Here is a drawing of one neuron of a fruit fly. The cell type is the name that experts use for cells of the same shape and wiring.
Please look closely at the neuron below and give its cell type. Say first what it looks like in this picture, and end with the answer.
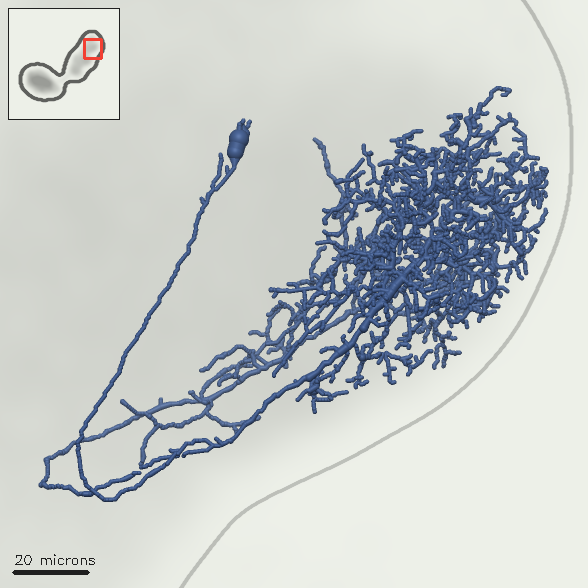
The cell body is at the top of the picture. From left to right in the picture it spans about 140 microns. The picture shows more than a hundred branch ends. It is a nerve-cord intrinsic neuron. The cell type is IN12B007.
